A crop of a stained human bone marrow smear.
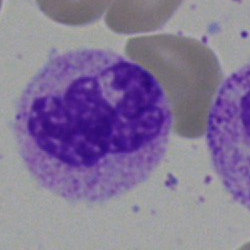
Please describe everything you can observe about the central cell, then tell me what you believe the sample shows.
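Start with the nucleus, irregular and notched along its upper edge. It lies toward the top of the cell, so a wider band of cytoplasm is left below. The chromatin is dark purple and clumped, with paler patches scattered through it. Fine purple granules are spread throughout the cytoplasm. This cell is a segmented neutrophil.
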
